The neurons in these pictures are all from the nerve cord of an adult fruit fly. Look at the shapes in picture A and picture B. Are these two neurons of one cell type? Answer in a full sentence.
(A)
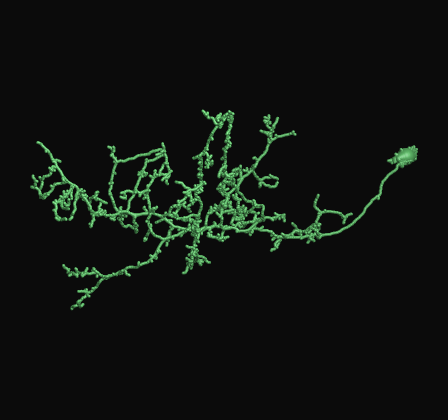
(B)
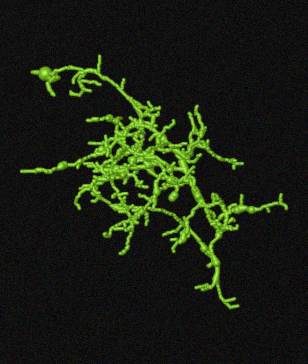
They are of the same cell type.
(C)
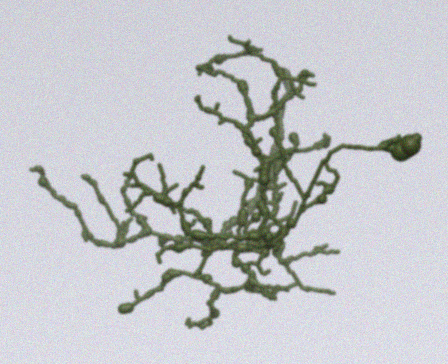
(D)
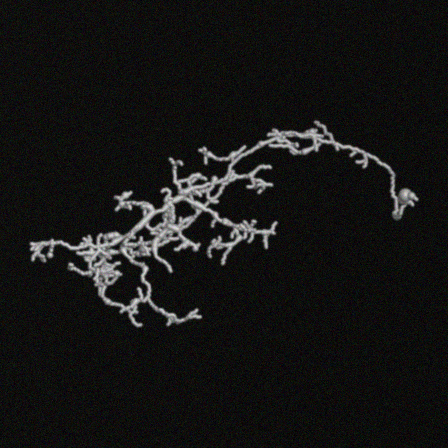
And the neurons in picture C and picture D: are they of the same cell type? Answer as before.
They are of different cell types.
